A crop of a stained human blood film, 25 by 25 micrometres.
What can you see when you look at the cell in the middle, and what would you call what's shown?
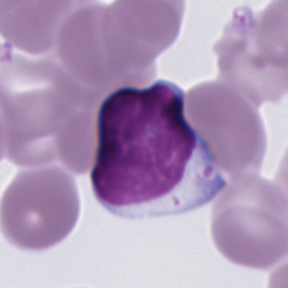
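Start with the nucleus: about 11 by 9 micrometres, with a shallow notch in its upper border. Its chromatin is dense and dark purple, showing only faint lighter streaks. Pale blue cytoplasm sits mostly as a crescent at the nucleus's lower right, holding a few scattered small reddish-purple granules. This is a large granular lymphocyte.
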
